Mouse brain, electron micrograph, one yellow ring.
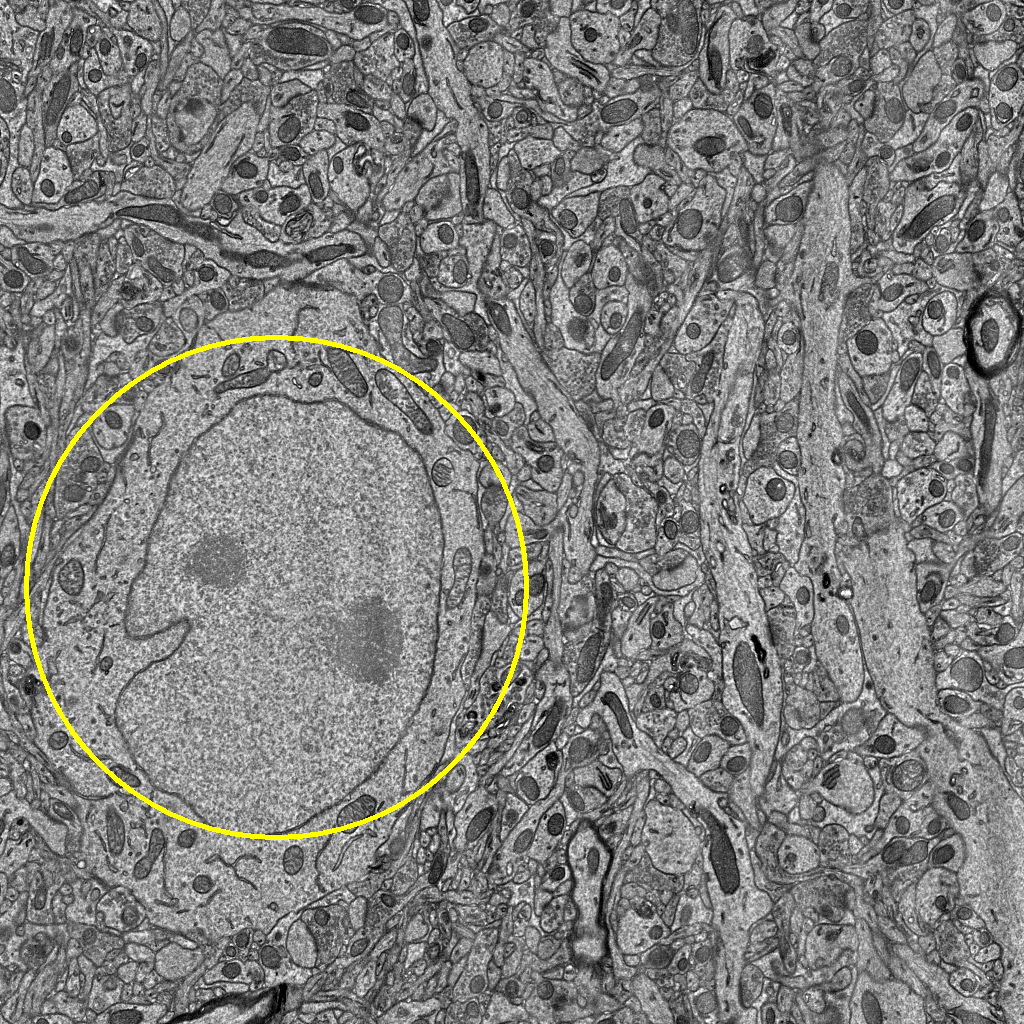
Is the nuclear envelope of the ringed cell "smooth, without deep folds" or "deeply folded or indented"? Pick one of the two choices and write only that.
Deeply folded or indented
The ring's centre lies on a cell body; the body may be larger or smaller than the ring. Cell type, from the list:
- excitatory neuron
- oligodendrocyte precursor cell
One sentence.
The yellow ring's centre lies on an excitatory neuron.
